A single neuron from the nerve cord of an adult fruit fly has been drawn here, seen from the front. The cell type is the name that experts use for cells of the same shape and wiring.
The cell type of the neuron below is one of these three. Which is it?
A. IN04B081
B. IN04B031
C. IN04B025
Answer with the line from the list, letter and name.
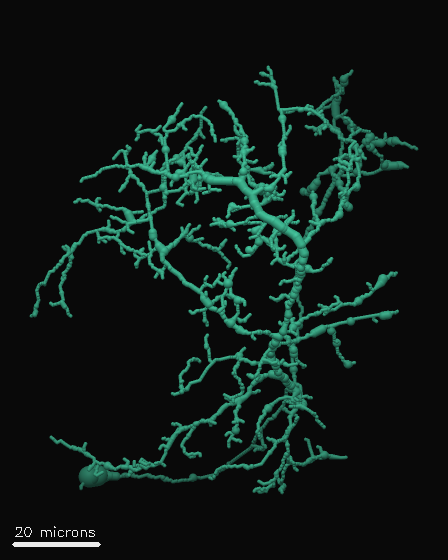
B. IN04B031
